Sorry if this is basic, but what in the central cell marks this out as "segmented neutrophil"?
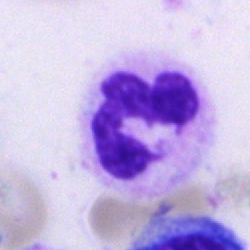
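Lobed nucleus, curving round a pale central patch of cytoplasm. Chromatin dense, dark purple, clumped: consistent with segmented neutrophil.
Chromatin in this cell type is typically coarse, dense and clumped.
Cytoplasm plentiful, pale pinkish-lilac, holding fine, faint lilac granules: also consistent.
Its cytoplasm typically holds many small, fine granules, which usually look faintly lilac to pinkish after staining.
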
